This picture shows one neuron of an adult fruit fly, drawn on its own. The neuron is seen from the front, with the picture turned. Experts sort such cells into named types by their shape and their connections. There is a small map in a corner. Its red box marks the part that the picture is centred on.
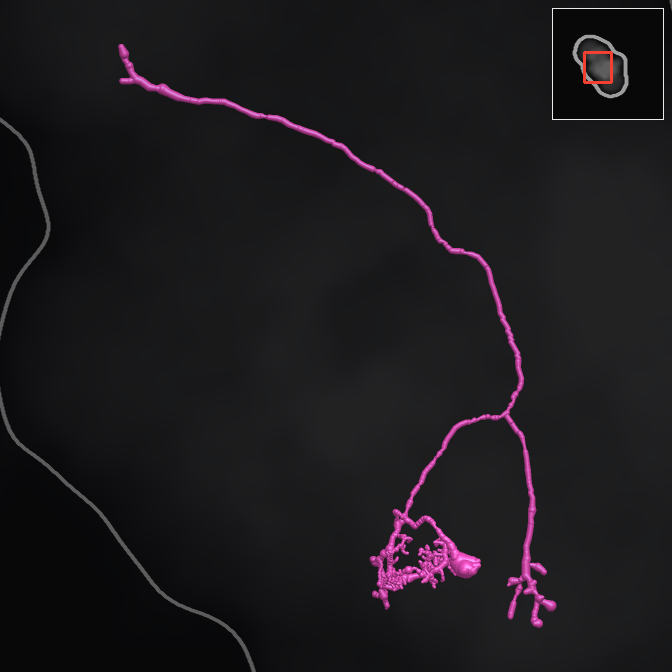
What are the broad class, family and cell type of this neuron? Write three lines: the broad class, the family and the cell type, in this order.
central-brain intrinsic neuron
hemilineage ALl1_ventral
SAD057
